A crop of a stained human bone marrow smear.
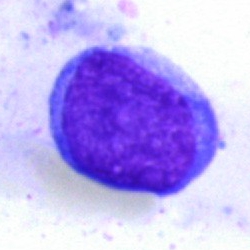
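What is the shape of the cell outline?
It is a smooth oval.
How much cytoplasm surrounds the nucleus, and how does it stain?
Only a narrow rim, staining deep blue, with no visible granules.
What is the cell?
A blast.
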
